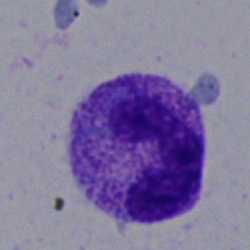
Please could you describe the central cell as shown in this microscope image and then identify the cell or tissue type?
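Off-centre to the right: the nucleus, chromatin dark purple and coarsely clumped. Roughly the left half of the cell: cytoplasm, densely packed with purple granules. Name: band neutrophil.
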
